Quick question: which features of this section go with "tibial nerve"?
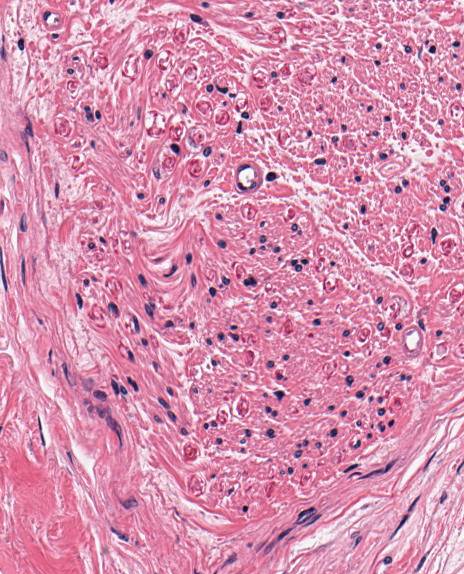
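This is tibial nerve.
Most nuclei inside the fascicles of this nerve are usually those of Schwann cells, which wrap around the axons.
That agrees with the small dark round-to-oval nuclei lying singly between the fibres throughout the fascicle here. In the central and right parts, most fibres are cut across as round profiles with a pink core and a pale rim.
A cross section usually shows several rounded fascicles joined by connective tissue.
That does not match this field, which holds a single large fascicle. A thin layer of flattened cells with elongated nuclei parallel to the edge lines its lower and left margins.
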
